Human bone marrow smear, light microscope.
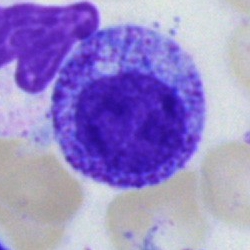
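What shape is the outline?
Round and smooth.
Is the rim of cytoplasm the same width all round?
No: it is wider at the top than at the bottom.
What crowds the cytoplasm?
Many small purple granules.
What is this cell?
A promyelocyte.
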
